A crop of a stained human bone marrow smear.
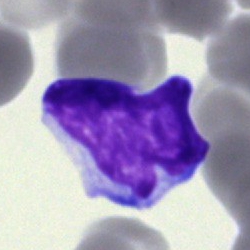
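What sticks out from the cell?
A rounded knob, jutting from the upper right.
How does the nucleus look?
Its contour is irregular and indented, and it fills most of the cell.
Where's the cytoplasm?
There's only a scant amount, mainly along the lower edge.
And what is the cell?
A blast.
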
